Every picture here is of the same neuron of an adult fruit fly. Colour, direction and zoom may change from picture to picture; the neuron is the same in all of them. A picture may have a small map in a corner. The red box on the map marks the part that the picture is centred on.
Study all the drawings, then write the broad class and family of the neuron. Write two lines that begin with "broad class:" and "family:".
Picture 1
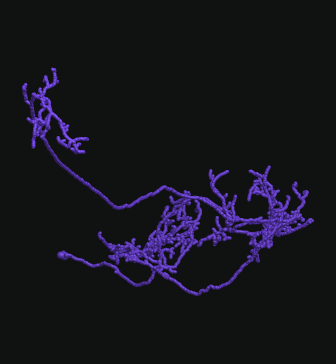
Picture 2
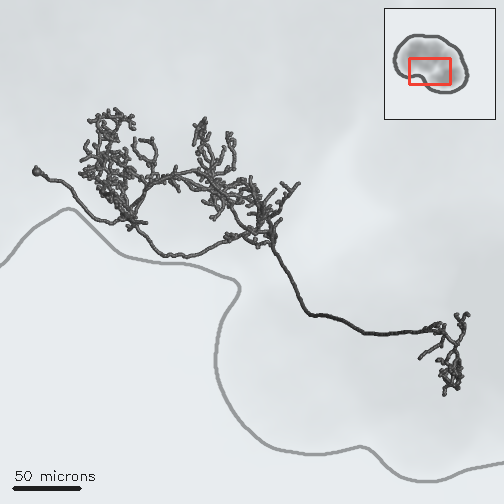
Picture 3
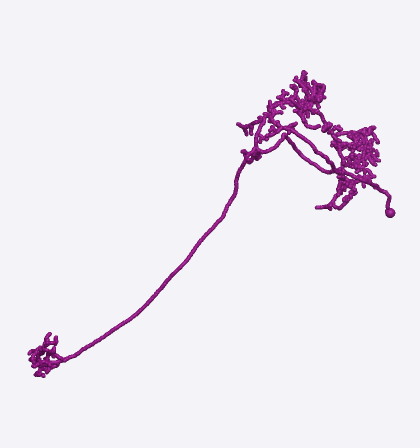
broad class: descending neuron
family: DNge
